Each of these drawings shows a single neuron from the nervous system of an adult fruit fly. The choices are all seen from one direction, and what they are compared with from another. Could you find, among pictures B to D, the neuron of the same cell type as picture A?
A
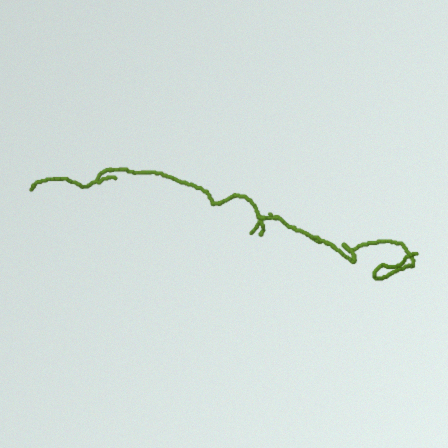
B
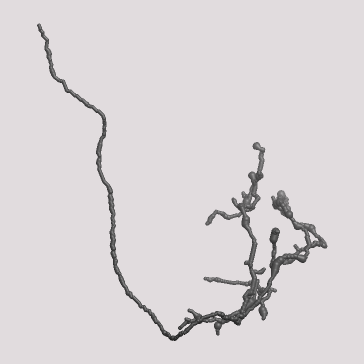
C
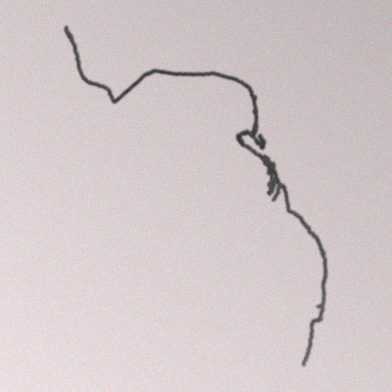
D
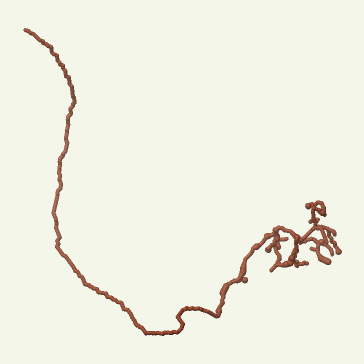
C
